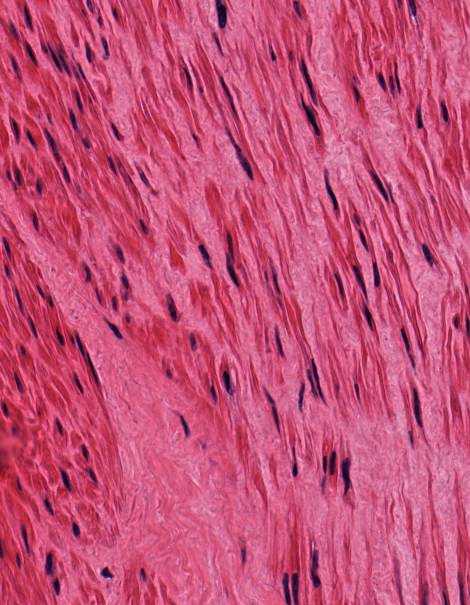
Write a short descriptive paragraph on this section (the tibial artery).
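Looking across the whole field, I see only elongated spindle cells and fibres, lying in long bundles that are roughly parallel. Over most of the field those bundles run obliquely, not straight up and down or side to side. The spindle cells have deeply red, eosinophilic cytoplasm. Nowhere do I find epithelium, glands or fat cells.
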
